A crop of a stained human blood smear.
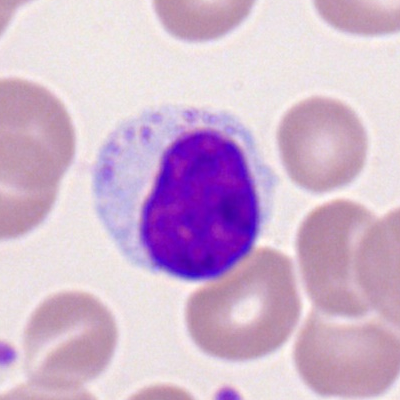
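Lymphocyte in a stained human blood smear under the light microscope. Its chromatin is dense, dark purple and coarsely clumped. Pale blue cytoplasm forms a rim that is widest on the left side of the cell. A few reddish-purple granules lie in the cytoplasm, mostly near its upper edge.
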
